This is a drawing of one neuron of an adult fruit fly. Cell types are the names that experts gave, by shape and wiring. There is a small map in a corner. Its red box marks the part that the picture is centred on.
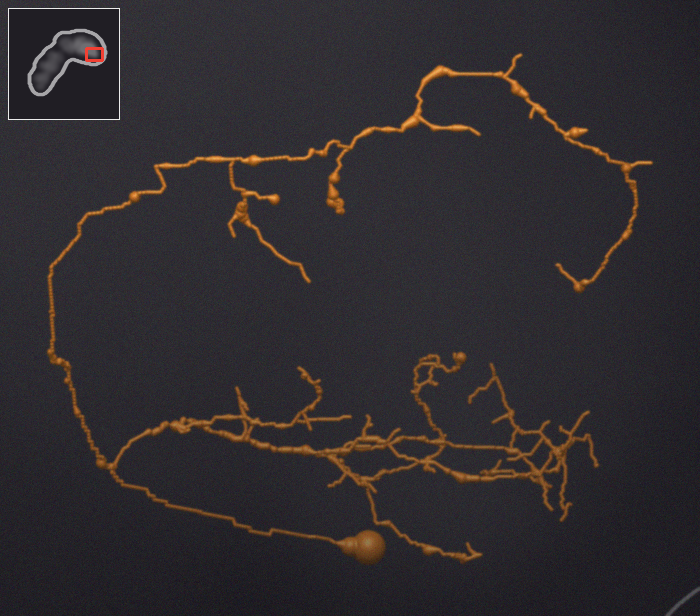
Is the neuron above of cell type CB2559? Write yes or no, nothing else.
yes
